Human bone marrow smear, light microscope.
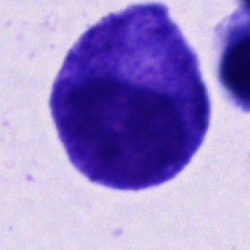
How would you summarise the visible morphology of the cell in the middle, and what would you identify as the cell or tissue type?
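Look at how deeply the whole cell takes the stain, a violet-blue throughout. Now compare its halves: the upper part is paler and finely stippled, the lower part darker. You won't find clear vacuoles, nor coarse discrete granules standing out. This is a promyelocyte.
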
